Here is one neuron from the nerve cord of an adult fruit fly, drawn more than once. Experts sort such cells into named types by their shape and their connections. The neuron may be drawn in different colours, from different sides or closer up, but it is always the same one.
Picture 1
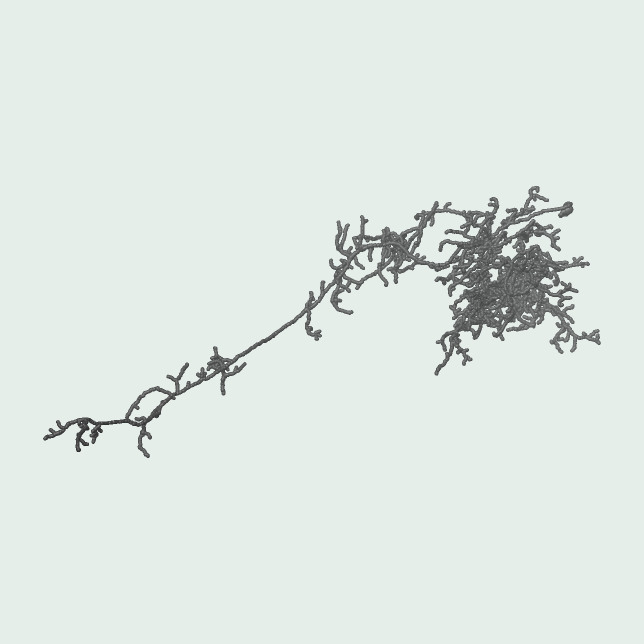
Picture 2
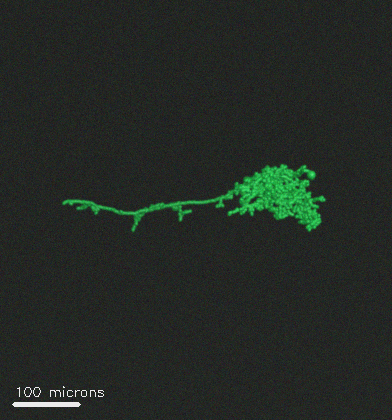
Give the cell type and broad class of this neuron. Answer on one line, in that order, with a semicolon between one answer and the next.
INXXX065; nerve-cord intrinsic neuron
